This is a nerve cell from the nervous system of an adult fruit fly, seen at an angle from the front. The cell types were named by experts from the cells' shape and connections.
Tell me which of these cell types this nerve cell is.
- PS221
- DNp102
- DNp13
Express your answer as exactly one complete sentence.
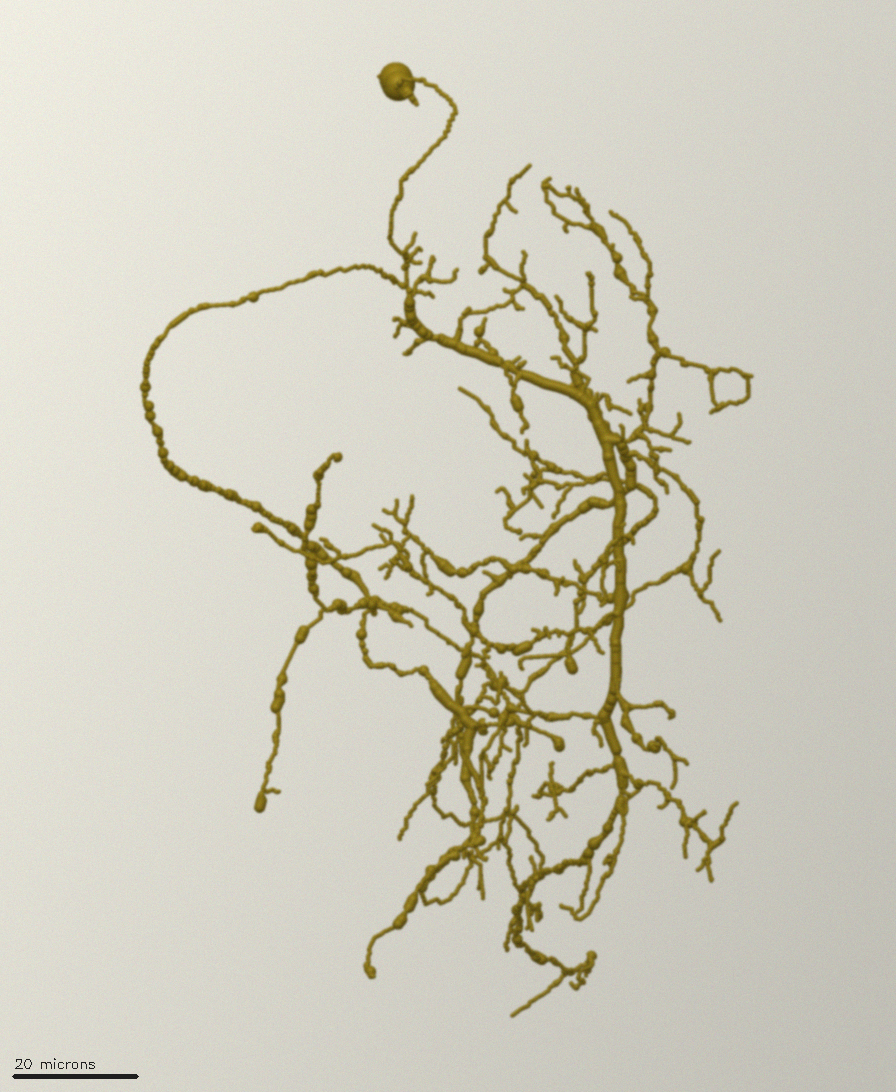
Under the cell type PS221 falls this nerve cell.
